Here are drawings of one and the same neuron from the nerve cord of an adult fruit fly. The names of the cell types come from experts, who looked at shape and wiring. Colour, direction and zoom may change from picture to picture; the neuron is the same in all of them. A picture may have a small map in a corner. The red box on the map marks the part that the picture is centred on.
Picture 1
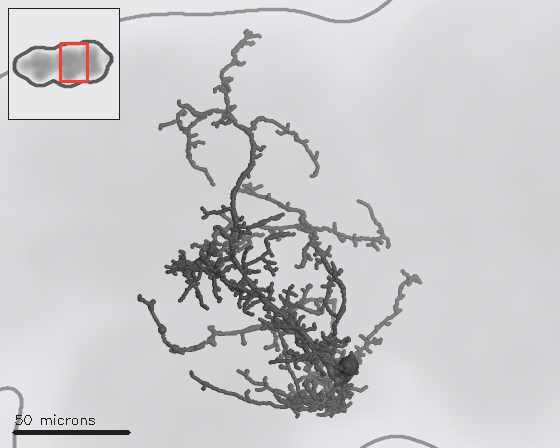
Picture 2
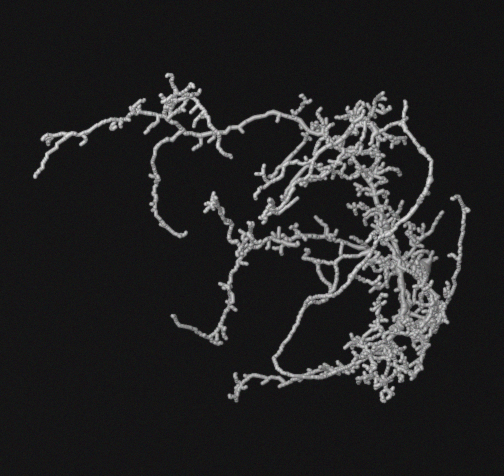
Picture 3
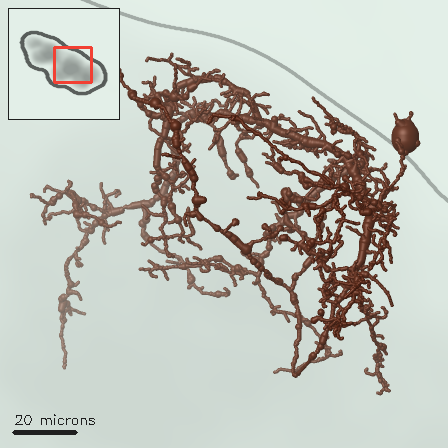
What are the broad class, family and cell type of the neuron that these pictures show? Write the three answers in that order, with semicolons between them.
nerve-cord intrinsic neuron; hemilineage 17A; dMS2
